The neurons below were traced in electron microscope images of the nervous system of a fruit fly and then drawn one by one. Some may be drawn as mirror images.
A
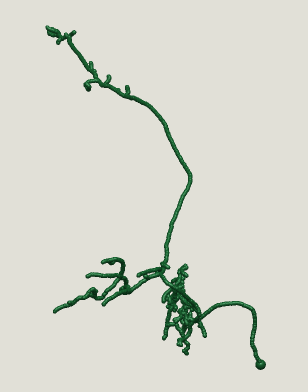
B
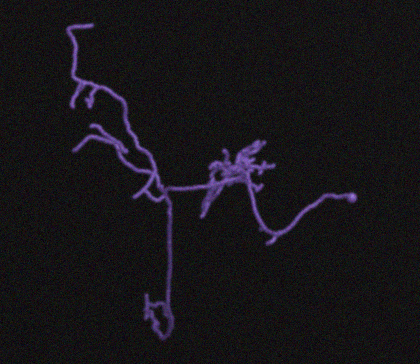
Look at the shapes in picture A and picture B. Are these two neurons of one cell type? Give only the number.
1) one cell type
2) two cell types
1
